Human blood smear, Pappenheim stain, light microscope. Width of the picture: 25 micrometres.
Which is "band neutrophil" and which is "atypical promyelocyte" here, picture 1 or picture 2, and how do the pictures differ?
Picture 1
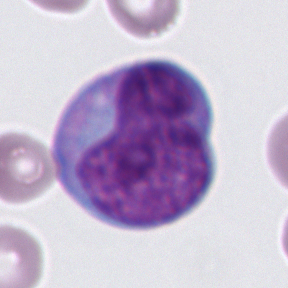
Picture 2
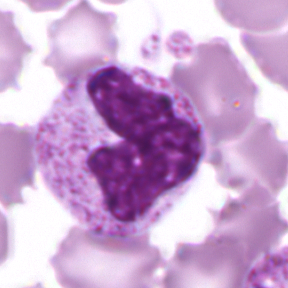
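The atypical promyelocyte is in picture 1, the band neutrophil in picture 2. Both cells have a round, smooth outline, and the surface of the cell in picture 1 bears no projections. The nucleus in picture 2 is bent, with a deep notch cut into its left side.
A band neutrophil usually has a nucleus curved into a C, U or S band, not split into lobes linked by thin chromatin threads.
Its chromatin is dark purple and coarsely clumped, and no nucleoli are visible.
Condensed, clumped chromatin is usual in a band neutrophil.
The cytoplasm differs clearly: in picture 2 it is pale pink with small pinkish-violet granules scattered throughout, whereas in picture 1 no distinct granules are seen.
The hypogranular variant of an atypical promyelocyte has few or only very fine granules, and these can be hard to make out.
In picture 1 the cytoplasm lies mainly as a crescent on the left side, and the nucleus, about 14 by 11 micrometres in a cell about 15 micrometres across, fills about 70% of the cell's area.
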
